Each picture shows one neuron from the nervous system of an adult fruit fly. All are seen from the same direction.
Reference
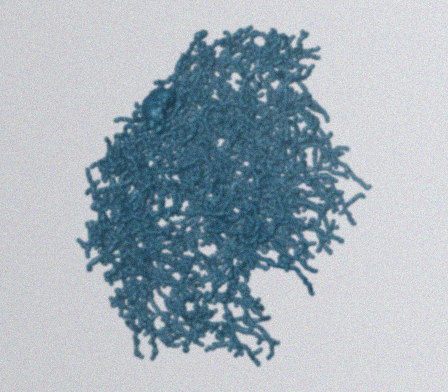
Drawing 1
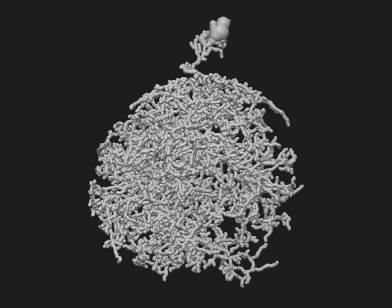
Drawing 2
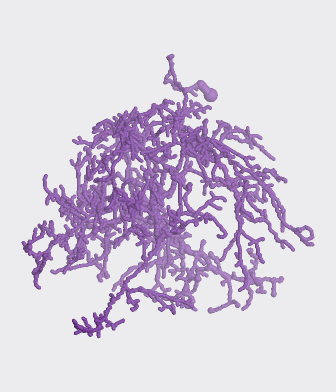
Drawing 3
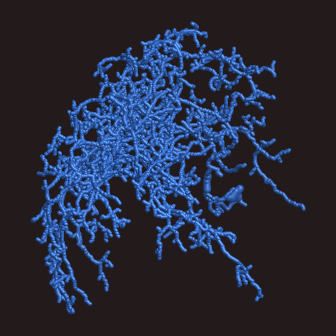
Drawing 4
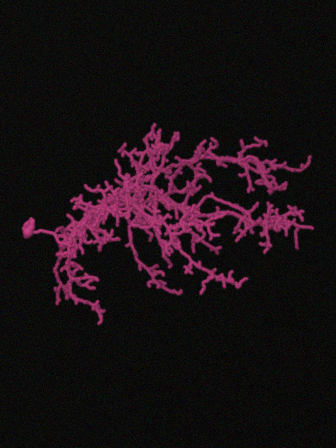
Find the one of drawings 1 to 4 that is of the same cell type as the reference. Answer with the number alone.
1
